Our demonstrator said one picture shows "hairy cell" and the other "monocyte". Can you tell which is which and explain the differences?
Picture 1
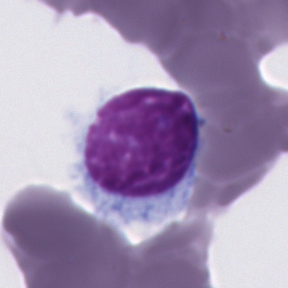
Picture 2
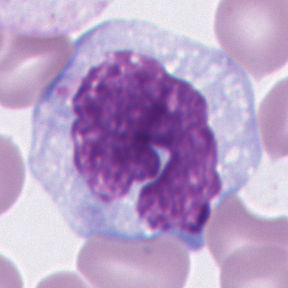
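Hairy cell: picture 1. Monocyte: picture 2. Hairy cell nucleus oval, smooth in outline, not indented; chromatin deep purple throughout. Monocyte nucleus one continuous mass, not split into lobes, sitting near the middle of the cell.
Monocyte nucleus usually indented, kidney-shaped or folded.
Hairy cell cytoplasm pale blue, lying mostly on the lower-left side of the nucleus.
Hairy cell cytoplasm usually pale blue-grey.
Monocyte cytoplasm plentiful, pale grey-blue, surrounding the nucleus on all sides.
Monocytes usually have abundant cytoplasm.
Hairy cell margin frayed into fine hair-like projections; monocyte outline smooth and roughly rounded, with a few flattened sides. Monocyte cytoplasm holds many small clear vacuoles. Granules: no distinct purple ones in the hairy cell, no coarse brightly coloured ones in the monocyte.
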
